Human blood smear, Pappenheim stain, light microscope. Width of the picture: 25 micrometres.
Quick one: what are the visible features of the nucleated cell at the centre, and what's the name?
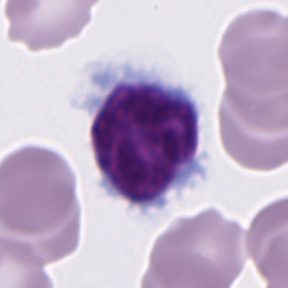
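Look at the cytoplasm: it's just a narrow pale blue rim around the nucleus, and fine hair-like projections fringe its edge. The nucleus is one single mass with no lobes, about 10 micrometres across. Its chromatin is dense and dark purple, with paler streaks running across it. That one's a hairy cell.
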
